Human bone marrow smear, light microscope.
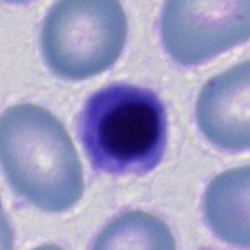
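Erythroblast, the cell in the middle of this stained bone marrow smear: its nucleus sits off-centre, over toward the right, with dense chromatin so dark it's almost black. The cytoplasm, stained purple-blue, forms a rim that's widest on the left side.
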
